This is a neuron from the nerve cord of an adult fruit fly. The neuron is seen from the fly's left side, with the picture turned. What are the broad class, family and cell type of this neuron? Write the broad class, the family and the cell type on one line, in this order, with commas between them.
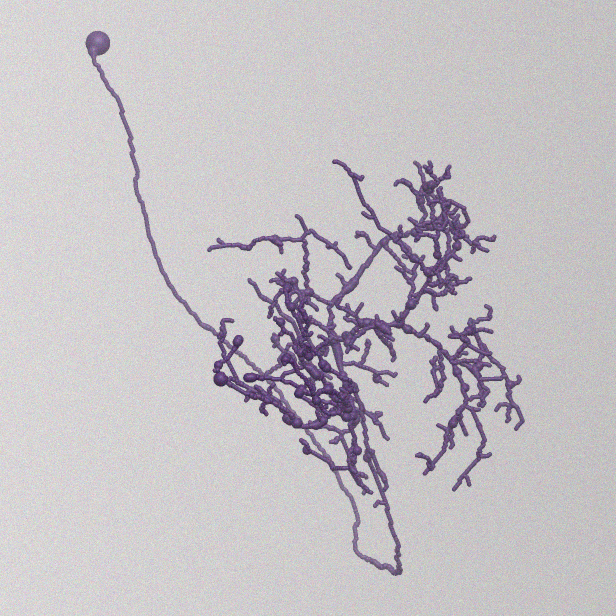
nerve-cord intrinsic neuron, hemilineage 12B, IN12B034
